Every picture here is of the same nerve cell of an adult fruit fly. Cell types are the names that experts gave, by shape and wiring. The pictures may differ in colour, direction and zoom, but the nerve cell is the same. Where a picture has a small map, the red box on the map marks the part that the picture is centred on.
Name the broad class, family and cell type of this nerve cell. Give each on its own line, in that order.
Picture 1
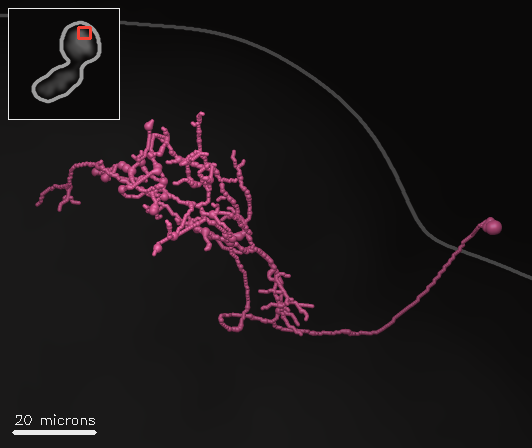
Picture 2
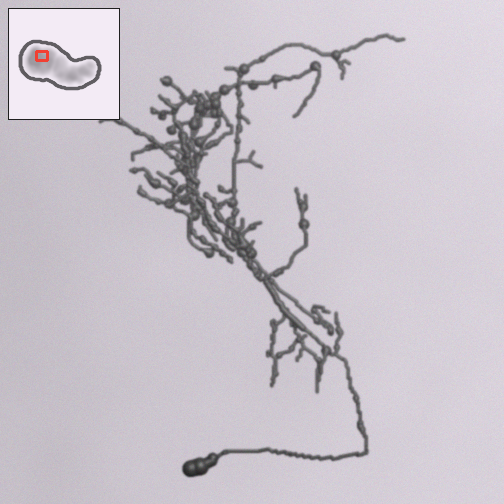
central-brain intrinsic neuron
hemilineage EBa1
CRE054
